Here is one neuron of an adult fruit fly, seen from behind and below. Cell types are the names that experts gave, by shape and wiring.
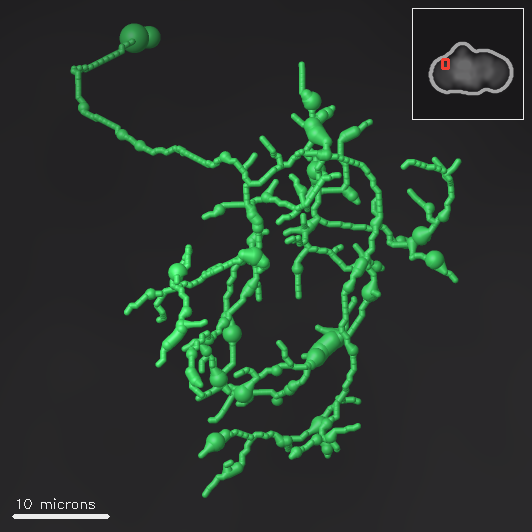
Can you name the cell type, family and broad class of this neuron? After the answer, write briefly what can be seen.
Its cell type is Cm5. The family is Cm. Its broad class is optic-lobe intrinsic neuron. The cell body is at the upper left of the picture. From top to bottom in the picture it spans about 50 microns. Dozens of branch ends can be seen.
